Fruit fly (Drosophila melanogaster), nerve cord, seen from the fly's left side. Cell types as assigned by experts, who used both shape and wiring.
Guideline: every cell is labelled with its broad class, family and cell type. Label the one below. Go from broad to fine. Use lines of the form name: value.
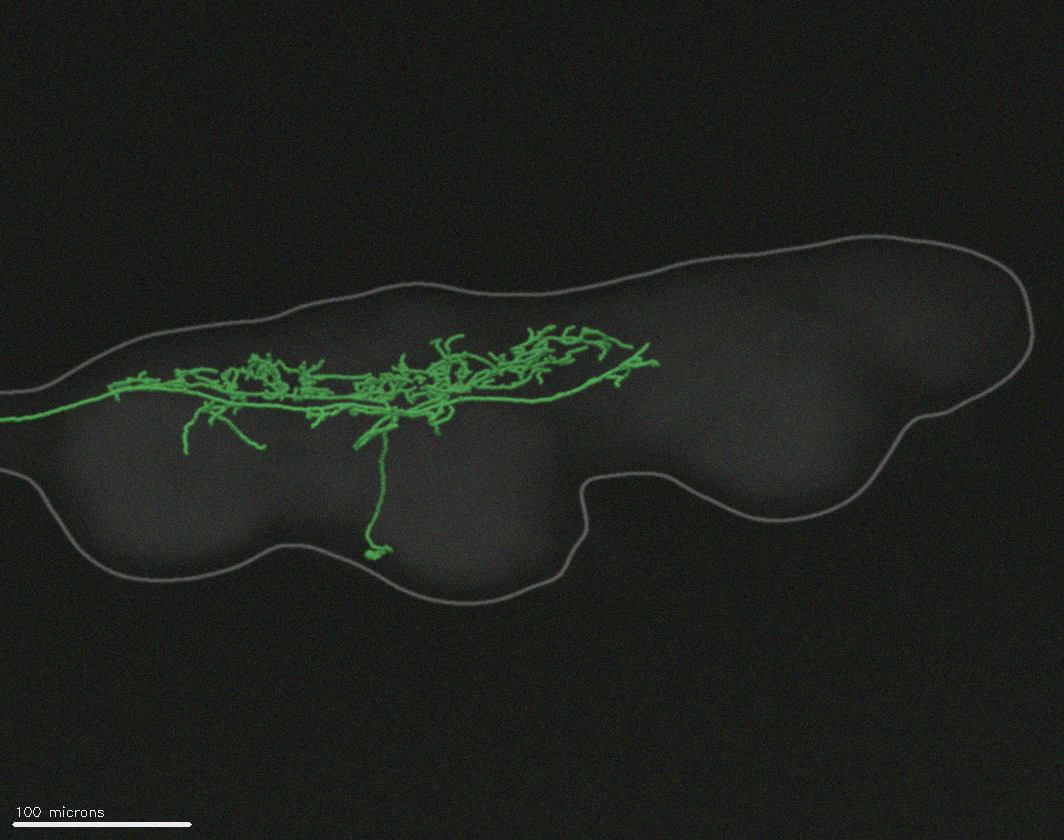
broad class: ascending neuron
family: hemilineage 07B
cell type: AN07B021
